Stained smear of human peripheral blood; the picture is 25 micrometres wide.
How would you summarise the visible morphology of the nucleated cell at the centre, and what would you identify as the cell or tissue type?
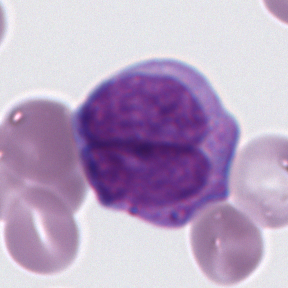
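Taking the outline first, it is slightly irregular and angular rather than smoothly round. Next, the nucleus fills most of the cell, and a deep horizontal cleft divides it into upper and lower halves of similar size. Then the cytoplasm, in which no vacuoles are seen. Last, the name: atypical promyelocyte.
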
